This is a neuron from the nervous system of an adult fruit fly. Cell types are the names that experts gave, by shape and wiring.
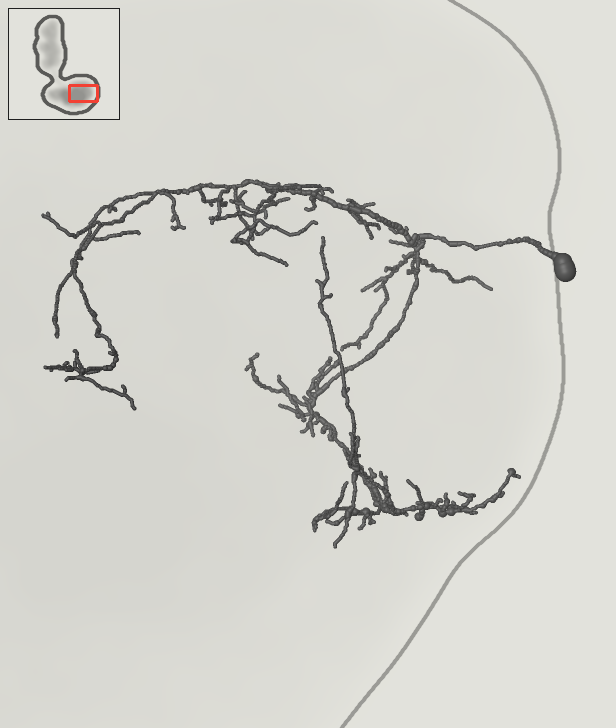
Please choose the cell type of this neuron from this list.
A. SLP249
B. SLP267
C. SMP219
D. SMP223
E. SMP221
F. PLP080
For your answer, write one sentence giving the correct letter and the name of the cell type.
Option A names SLP249, the type of cell that the neuron is.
